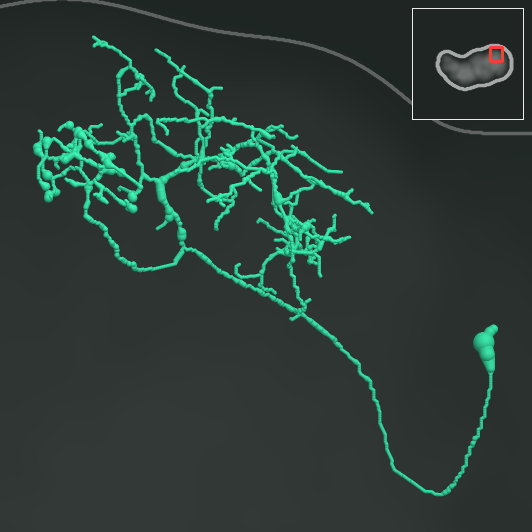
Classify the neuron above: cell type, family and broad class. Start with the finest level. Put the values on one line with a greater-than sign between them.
CB4121 > hemilineage SLPal3_and_SLPal4_dorsal > central-brain intrinsic neuron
